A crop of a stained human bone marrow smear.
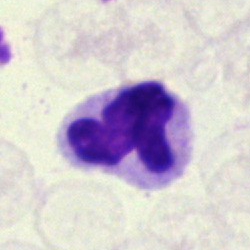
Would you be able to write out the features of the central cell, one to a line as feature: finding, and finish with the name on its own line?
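Outline: rounded, and the edge looks smooth
Chromatin: dark purple, dense
Nucleoli: none I can make out
Cytoplasm: pale lilac
So, the name: segmented neutrophil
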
